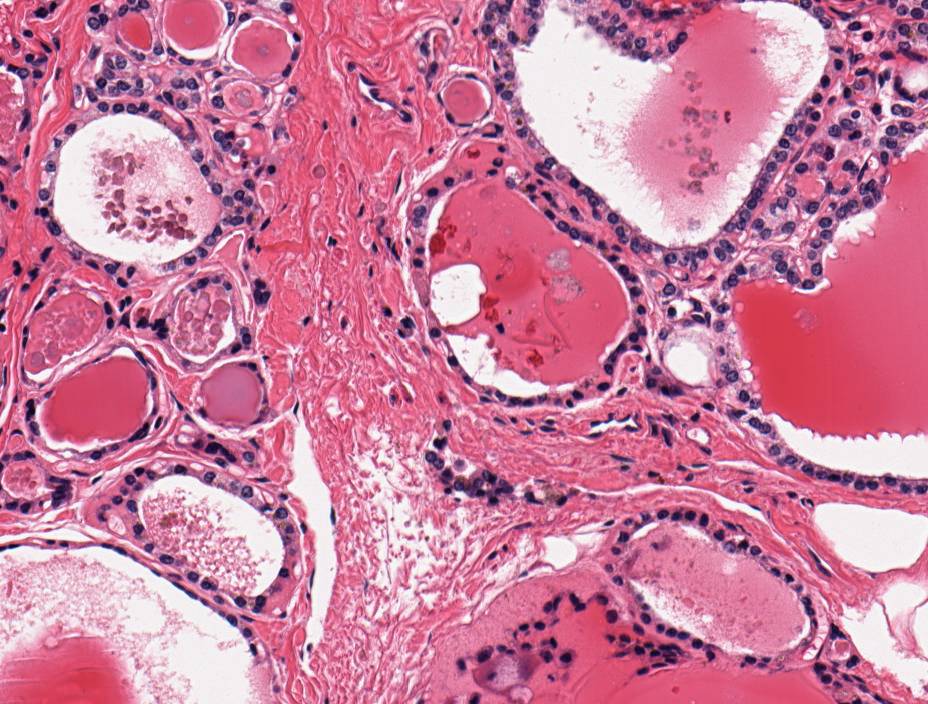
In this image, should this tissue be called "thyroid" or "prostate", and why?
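Thyroid, I'd say. Most follicles hold pink eosinophilic colloid, and they are lined by a single layer of low cuboidal to flattened cells with round dark nuclei.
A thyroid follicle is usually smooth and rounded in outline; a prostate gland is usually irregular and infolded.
Between the follicles, a band of pink fibrous connective tissue runs vertically down the centre.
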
